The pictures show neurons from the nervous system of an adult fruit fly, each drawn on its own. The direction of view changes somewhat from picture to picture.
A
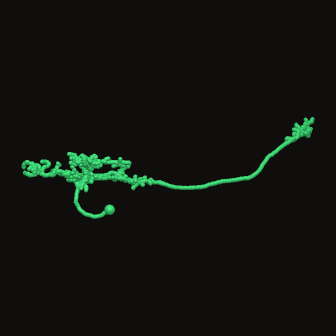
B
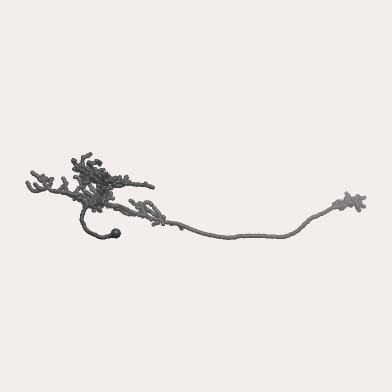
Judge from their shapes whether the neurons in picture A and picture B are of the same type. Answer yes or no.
yes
